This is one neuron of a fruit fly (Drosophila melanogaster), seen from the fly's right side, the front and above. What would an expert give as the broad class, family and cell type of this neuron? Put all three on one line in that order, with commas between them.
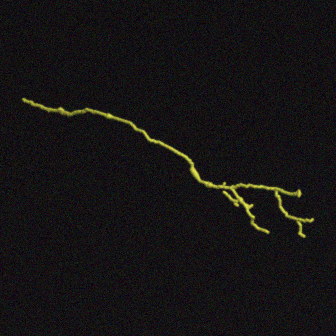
sensory neuron entering the nerve cord, class gustatory, LgLG3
